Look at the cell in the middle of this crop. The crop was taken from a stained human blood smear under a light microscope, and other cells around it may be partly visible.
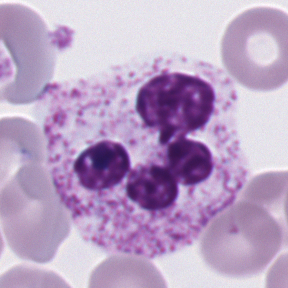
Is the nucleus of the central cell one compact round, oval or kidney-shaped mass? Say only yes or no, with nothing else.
No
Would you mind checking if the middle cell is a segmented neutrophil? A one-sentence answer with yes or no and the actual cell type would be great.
Yes, that is a segmented neutrophil in the middle of the crop.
